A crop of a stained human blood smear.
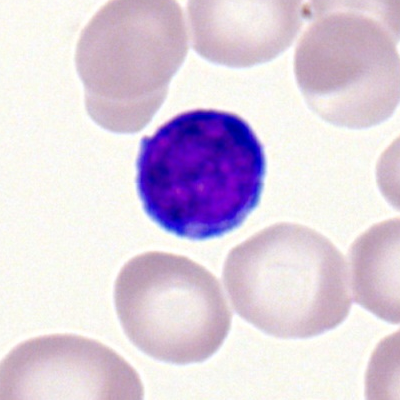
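Lymphocyte, central cell, stained blood smear. Outline round. Very scant rim of cytoplasm around nucleus. Chromatin dense, coarsely clumped. No nucleoli visible.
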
